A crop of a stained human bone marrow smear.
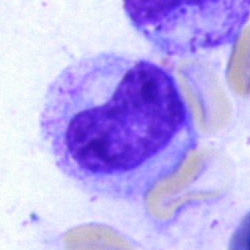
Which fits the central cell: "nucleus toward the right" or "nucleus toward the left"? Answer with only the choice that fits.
Nucleus toward the right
